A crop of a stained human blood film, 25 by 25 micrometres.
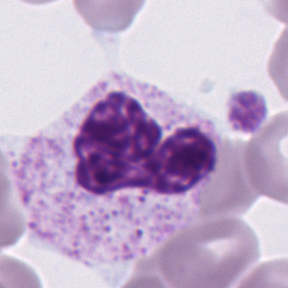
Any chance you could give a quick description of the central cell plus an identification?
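Take your time tracing the border first; it is irregular and angular, not round. Inside, the nucleus makes two lobes, and the left lobe is the larger. See how dark purple the chromatin is, clumped into coarse patches. The nucleus lies toward the top of the cell, with more cytoplasm below it. What you are looking at is a segmented neutrophil.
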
